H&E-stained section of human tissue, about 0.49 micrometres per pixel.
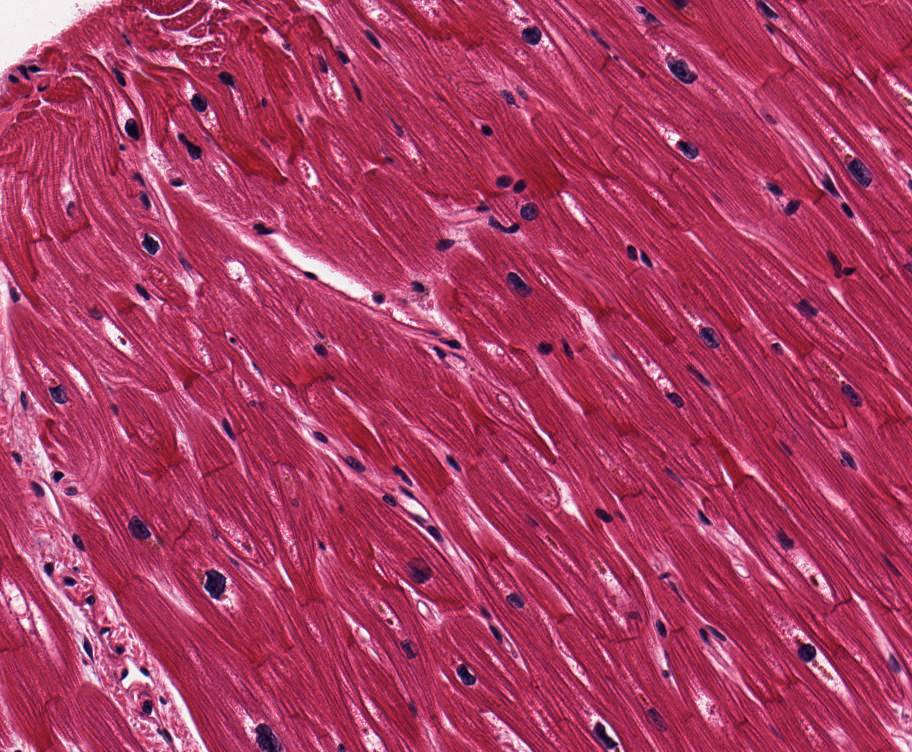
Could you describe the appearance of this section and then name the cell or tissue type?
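First, orientation: the muscle fibres run roughly parallel, diagonally from upper left to lower right. Next, arrangement: the fibres branch and join neighbouring fibres. Then nuclei: pale clear zones sit at the ends of many of the central nuclei. Finally, surroundings: a strip of paler, looser connective tissue runs along the lower left edge. This section is the left ventricle of the heart.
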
